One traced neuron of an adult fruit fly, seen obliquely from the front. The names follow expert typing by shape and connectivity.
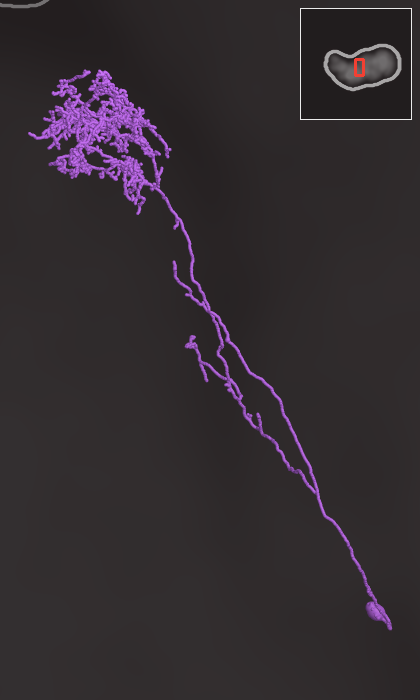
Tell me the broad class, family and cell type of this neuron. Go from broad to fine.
optic-lobe intrinsic neuron; Li; Li23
